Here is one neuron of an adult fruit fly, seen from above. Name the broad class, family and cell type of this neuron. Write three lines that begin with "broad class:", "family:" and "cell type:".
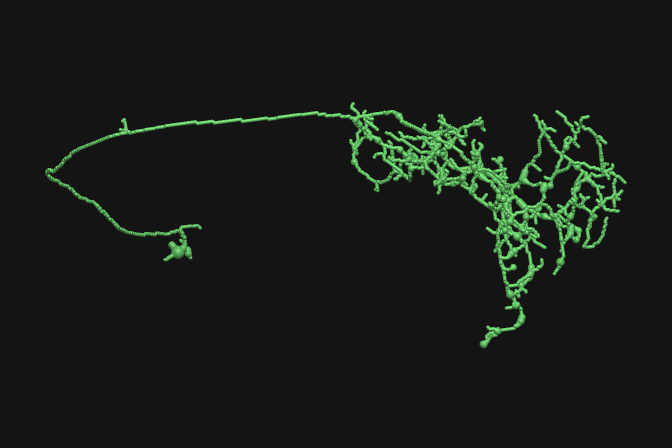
broad class: central-brain intrinsic neuron
family: hemilineage LB5
cell type: GNG400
